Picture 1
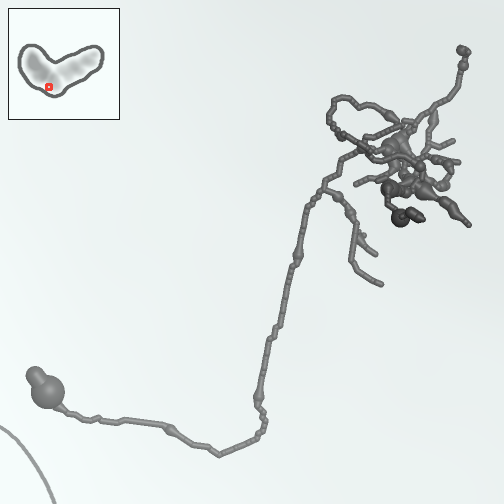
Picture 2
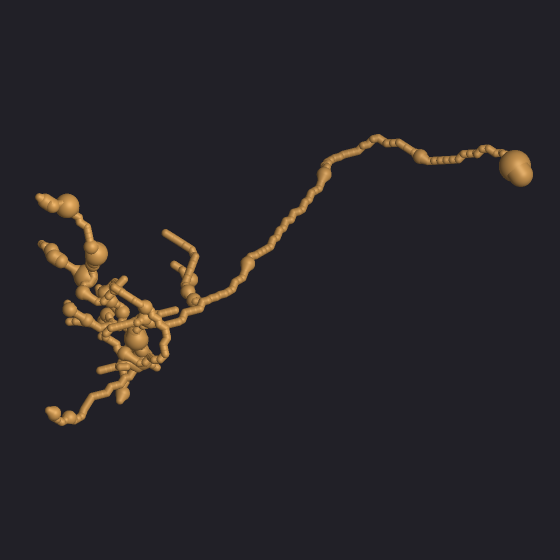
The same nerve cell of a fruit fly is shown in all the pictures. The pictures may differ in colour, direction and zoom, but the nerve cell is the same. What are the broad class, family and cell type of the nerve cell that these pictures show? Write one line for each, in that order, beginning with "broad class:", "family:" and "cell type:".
broad class: optic-lobe intrinsic neuron
family: Cm
cell type: Cm2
